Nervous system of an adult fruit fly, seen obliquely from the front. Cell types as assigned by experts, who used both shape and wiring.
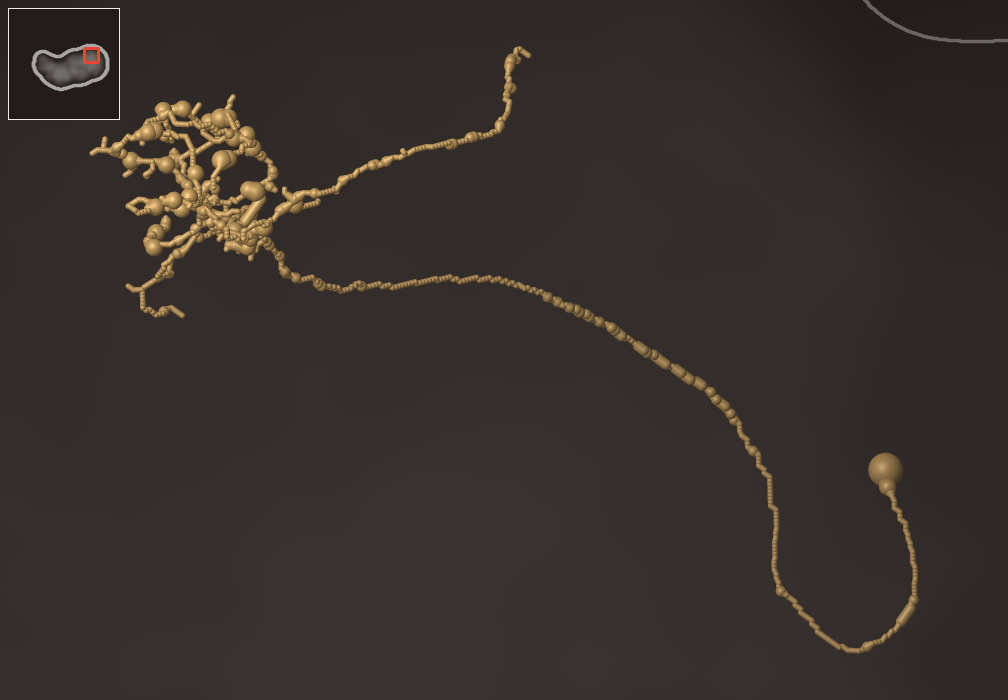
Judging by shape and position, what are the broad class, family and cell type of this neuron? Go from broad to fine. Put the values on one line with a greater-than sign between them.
central-brain intrinsic neuron > hemilineage SIPa1_ventral > CB1679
